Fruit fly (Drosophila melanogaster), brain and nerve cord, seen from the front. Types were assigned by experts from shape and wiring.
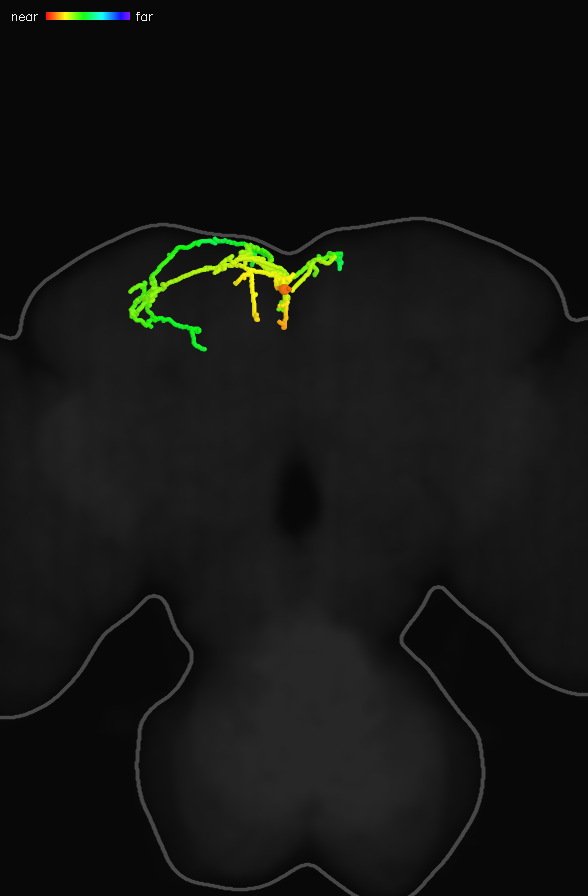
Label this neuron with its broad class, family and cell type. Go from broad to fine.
central-brain intrinsic neuron; hemilineage SMPad1; SMP105_a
